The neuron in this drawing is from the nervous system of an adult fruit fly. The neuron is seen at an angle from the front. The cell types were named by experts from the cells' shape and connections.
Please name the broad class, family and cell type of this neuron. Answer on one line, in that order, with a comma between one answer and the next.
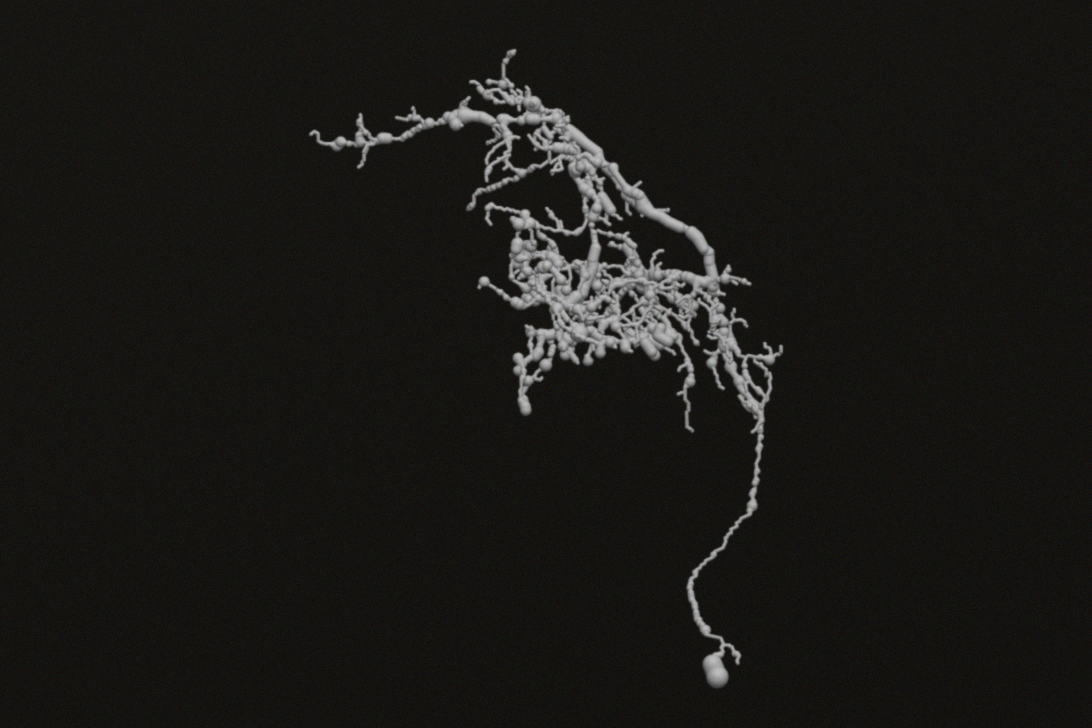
central-brain intrinsic neuron, LHAV, LHAV3q1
